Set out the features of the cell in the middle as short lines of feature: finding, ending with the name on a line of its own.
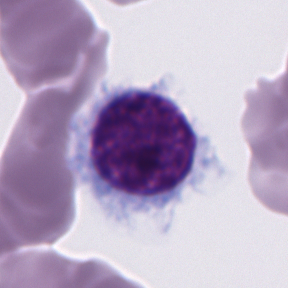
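Surface: fine hair-like projections all around circumference
Nuclear outline: no notch or fold
Granules: none visible in cytoplasm
Vacuoles: none visible
Identity: hairy cell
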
